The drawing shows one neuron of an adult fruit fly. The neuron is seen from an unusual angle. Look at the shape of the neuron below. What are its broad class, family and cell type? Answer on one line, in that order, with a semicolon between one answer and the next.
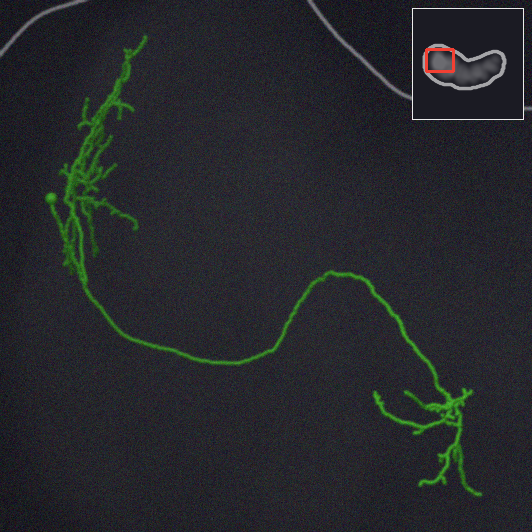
visual projection neuron; MeVP; MeVP58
